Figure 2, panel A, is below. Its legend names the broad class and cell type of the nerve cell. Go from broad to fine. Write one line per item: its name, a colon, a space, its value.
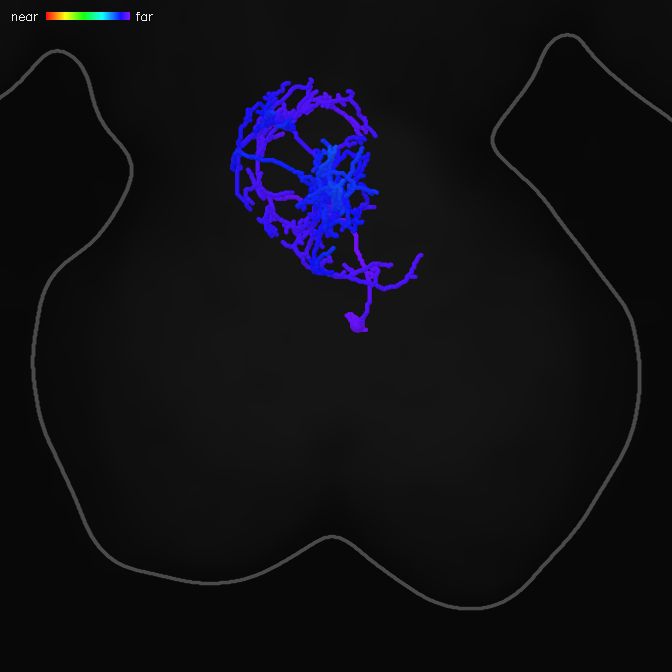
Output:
broad class: nerve-cord intrinsic neuron
cell type: INXXX279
